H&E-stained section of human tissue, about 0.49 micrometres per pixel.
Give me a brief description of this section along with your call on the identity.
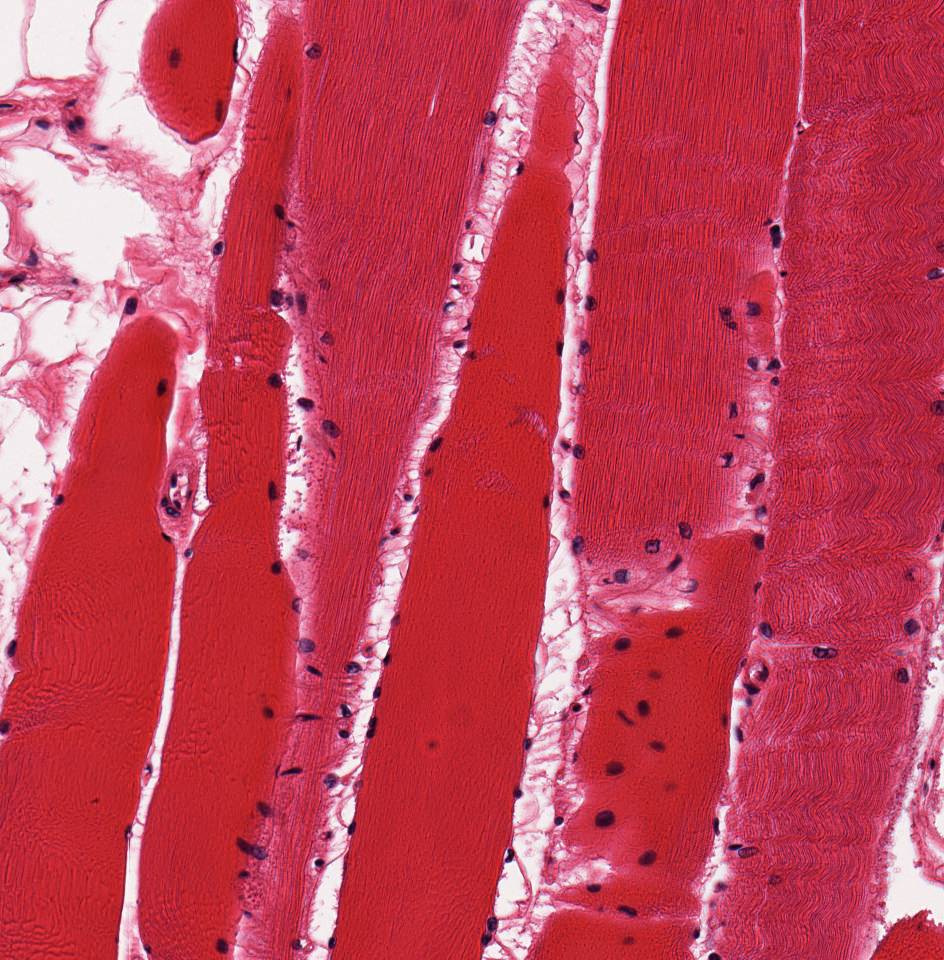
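The fibres run as separate, unbranched cylinders, without branching between neighbours. Fine transverse cross-striations are visible in fibres on the right of the field. Most fibre nuclei are dark, flattened ovals at the fibre edges. The fibre cytoplasm stains an intense deep red with eosin. This is skeletal muscle.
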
